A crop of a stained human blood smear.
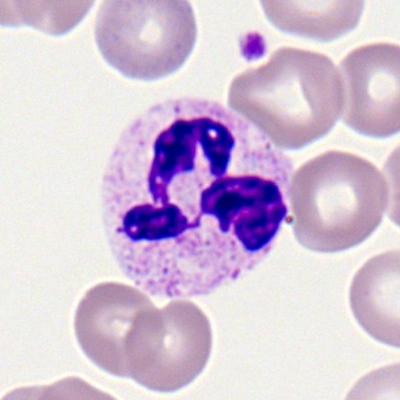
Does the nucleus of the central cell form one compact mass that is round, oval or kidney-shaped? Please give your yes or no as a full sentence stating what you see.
No, this cell has a lobed nucleus rather than a single undivided one.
